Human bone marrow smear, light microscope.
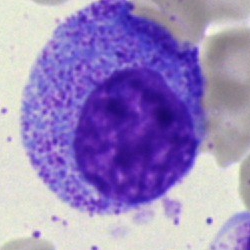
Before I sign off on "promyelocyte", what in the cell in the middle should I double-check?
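The granules are the strongest match for a promyelocyte: numerous purple ones are scattered throughout the cytoplasm.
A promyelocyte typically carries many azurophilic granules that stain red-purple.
The cytoplasm goes with it too, being abundant and pale blue.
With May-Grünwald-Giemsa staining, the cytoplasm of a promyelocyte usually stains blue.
Apart from that, the cell outline is roughly round, and the chromatin is clumped into darker patches separated by paler areas. I see nothing here that argues against the name.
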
